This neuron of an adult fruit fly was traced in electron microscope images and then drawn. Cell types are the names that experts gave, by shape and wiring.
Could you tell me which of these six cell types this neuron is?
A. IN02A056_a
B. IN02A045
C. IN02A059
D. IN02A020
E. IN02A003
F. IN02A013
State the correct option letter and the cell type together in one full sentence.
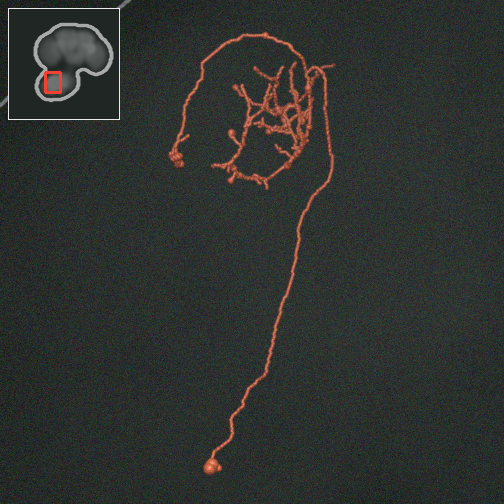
Among the listed cell types, IN02A045 in option B is that of the neuron.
